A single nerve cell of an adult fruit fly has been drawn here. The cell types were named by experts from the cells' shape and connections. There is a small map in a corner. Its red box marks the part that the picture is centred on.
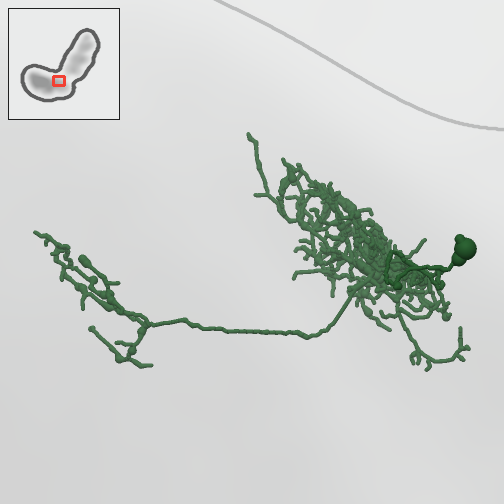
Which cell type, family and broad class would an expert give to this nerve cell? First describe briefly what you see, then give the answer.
The cell body can be seen on the right of the picture. Dozens of branch ends can be seen. The cell type is Tlp13. The family is Tlp. It is an optic-lobe intrinsic neuron.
